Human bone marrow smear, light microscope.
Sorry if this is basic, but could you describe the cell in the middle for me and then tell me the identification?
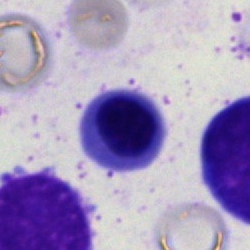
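A round, smooth outline bounds the cell. Its chromatin is dark and dense, and no nucleolus is visible. The cytoplasm contains no vacuoles. This is an erythroblast.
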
